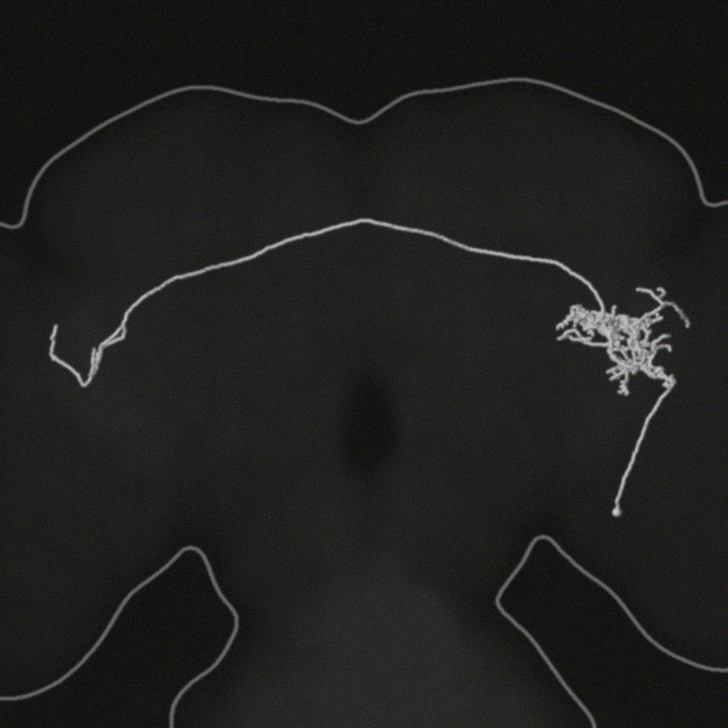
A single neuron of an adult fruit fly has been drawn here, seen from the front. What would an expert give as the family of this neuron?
hemilineage VLPl&p1_lateral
